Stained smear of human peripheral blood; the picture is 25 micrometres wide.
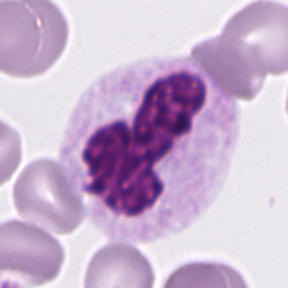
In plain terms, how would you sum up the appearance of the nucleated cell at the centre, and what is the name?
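Running diagonally from lower left to upper right, the nucleus is irregular and elongated and fills about 40% of the cell's area. Its chromatin is dark purple and coarsely clumped. The cytoplasm is pale pinkish-lilac, with fine lilac-pink granules scattered evenly through it. It is a segmented neutrophil.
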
